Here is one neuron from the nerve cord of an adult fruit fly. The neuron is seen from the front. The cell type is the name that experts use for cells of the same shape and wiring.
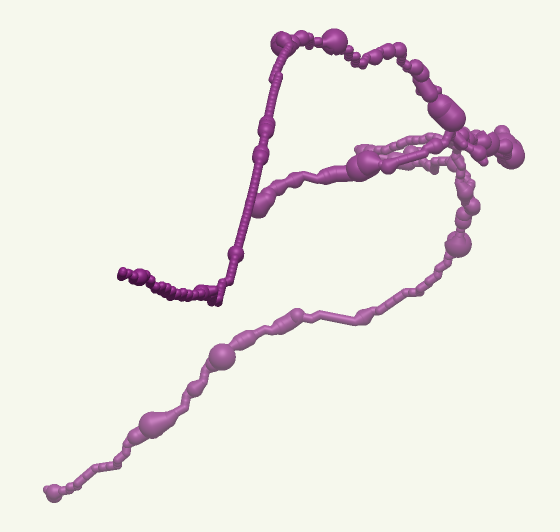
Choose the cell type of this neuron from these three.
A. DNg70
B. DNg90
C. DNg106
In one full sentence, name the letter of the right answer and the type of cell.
In cell type, the neuron corresponds to option C, DNg106.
